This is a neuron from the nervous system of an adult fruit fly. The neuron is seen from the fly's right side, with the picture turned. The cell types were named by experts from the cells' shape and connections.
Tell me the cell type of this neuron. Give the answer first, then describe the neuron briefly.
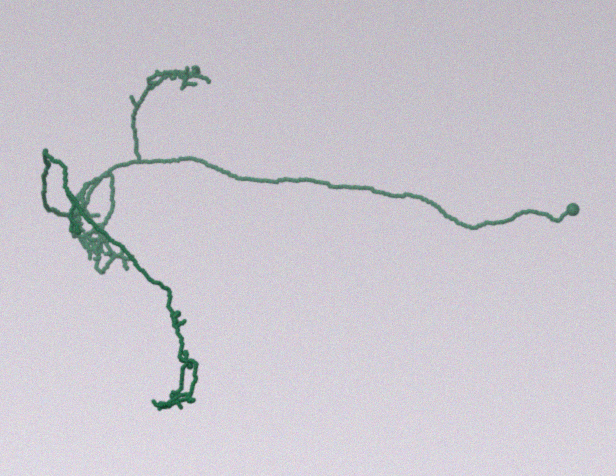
It is of cell type FS4A. It is a central-brain intrinsic neuron. Its cell body lies on the right of the picture. As drawn here it is wider than it is tall.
